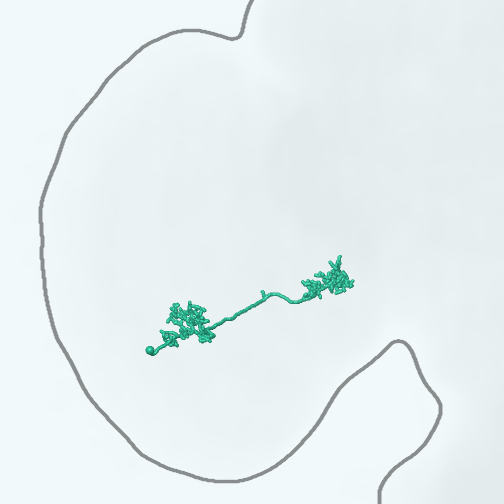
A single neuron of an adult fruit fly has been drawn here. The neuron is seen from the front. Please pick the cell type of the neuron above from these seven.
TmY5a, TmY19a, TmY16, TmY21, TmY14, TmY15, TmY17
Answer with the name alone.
TmY21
